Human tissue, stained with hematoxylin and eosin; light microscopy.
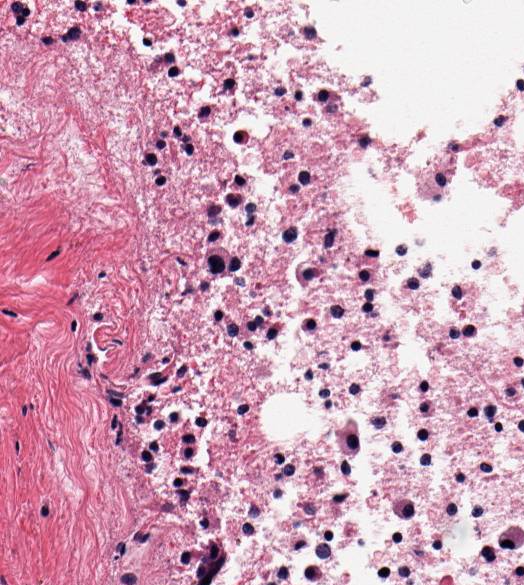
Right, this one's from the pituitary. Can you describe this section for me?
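That fibrous band on the left has wavy collagen fibres, and the few nuclei in it are elongated and spindle-shaped. Out in the loose tissue, lots of small, round, dark-staining nuclei sit scattered singly throughout. And in the centre and lower right, a few larger cells with a rim of pink cytoplasm are mixed in among those small nuclei.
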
